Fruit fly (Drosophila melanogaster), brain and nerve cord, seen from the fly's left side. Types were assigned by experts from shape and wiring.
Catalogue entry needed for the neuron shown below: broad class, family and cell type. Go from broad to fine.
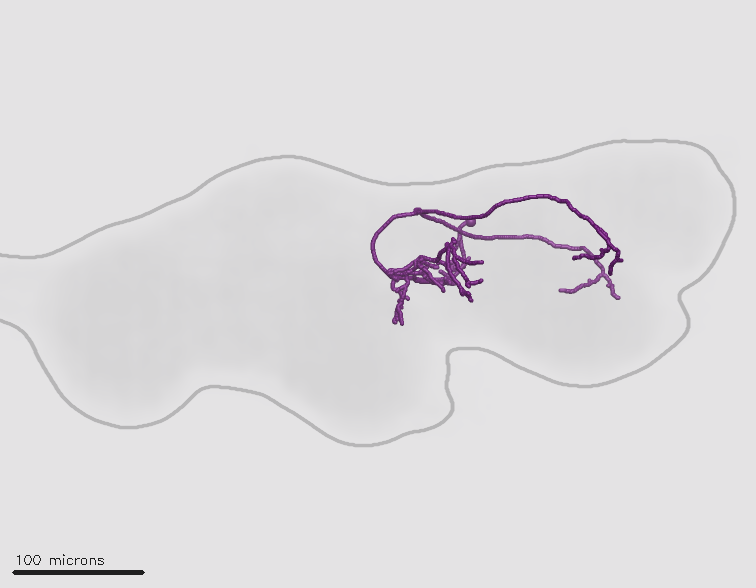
nerve-cord intrinsic neuron; hemilineage 18B; IN18B050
